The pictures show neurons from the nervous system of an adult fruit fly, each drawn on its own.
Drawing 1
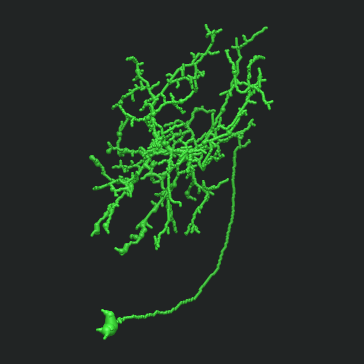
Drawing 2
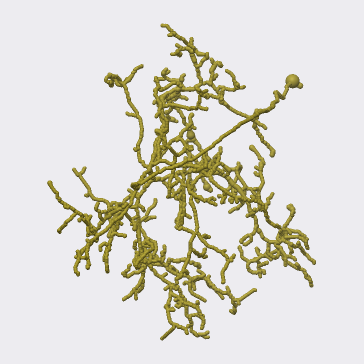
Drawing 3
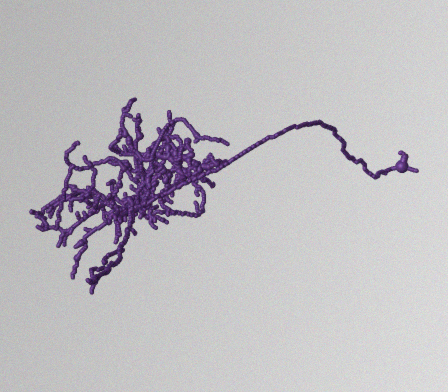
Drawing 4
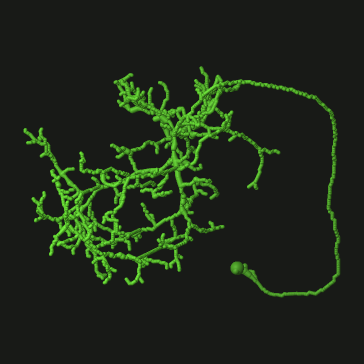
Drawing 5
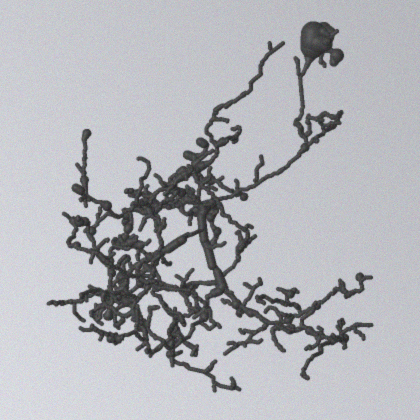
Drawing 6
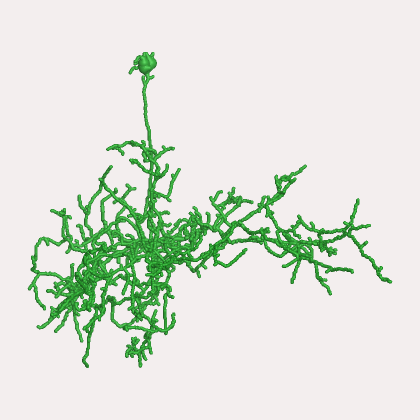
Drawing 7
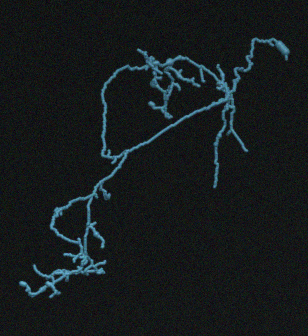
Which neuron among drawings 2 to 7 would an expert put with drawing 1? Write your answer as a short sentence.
Drawing 4 shows a neuron of the same cell type.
